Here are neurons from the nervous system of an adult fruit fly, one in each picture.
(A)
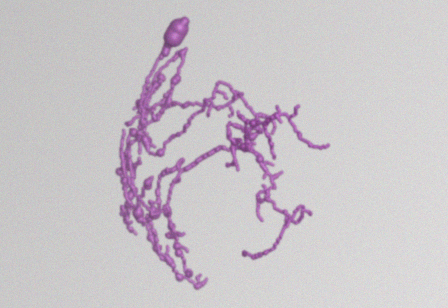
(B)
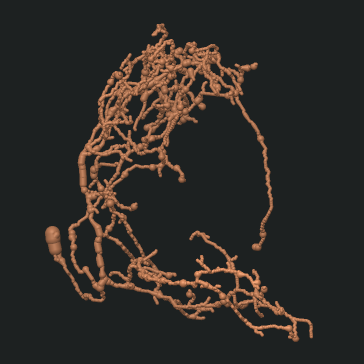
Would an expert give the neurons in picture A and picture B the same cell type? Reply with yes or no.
no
